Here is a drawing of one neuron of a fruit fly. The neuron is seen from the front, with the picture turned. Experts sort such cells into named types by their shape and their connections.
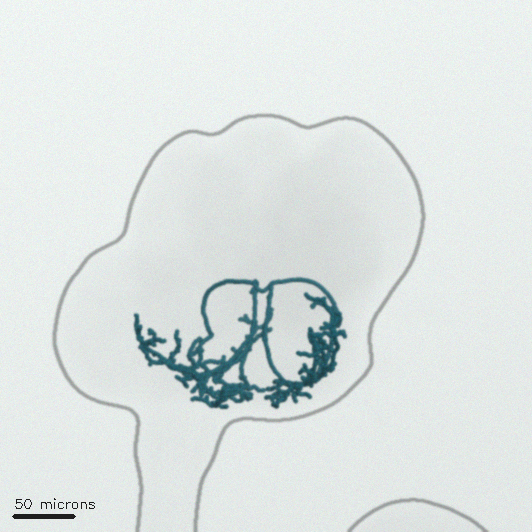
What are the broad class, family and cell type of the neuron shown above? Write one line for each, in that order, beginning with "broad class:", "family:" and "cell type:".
broad class: nerve-cord intrinsic neuron
family: hemilineage 19B
cell type: IN19B041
